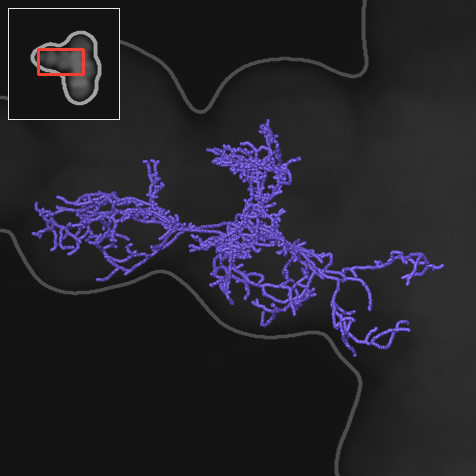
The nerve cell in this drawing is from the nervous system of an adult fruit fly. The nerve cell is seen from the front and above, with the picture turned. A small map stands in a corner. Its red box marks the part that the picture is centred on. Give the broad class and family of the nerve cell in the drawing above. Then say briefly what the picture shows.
This is a nerve-cord intrinsic neuron. Its family is hemilineage 12B. Dozens of branch ends can be seen. In this view it is wider than it is tall.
